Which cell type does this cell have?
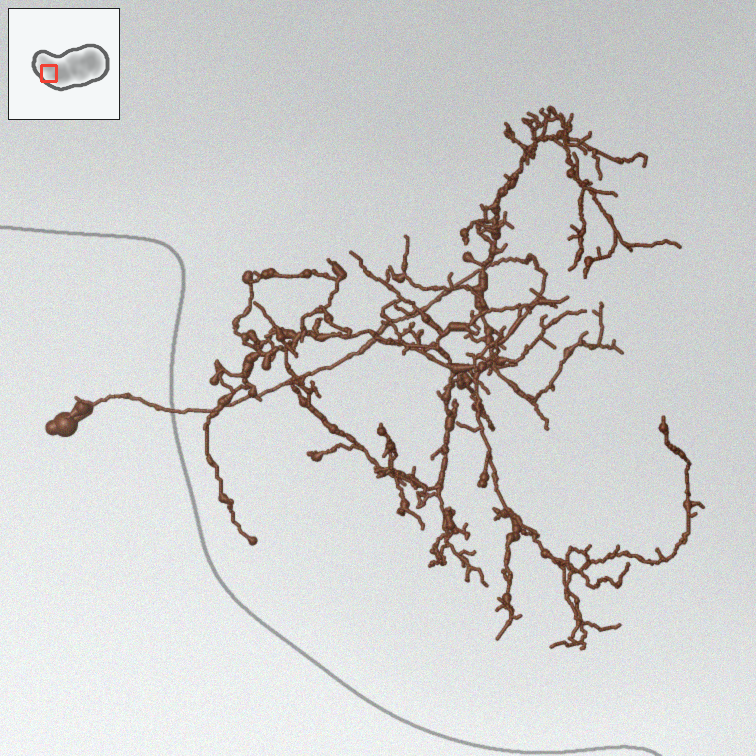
IN21A047_c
